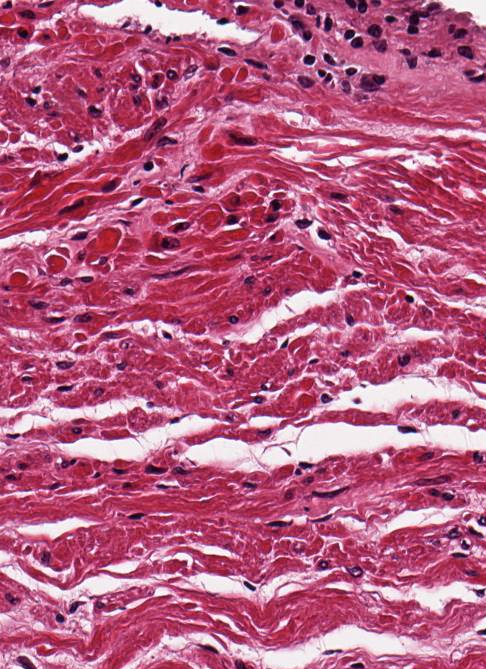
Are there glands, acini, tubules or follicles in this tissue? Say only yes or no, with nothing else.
No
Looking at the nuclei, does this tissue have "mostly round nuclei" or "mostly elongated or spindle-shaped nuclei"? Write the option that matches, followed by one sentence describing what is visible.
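Mostly elongated or spindle-shaped nuclei. Where the fibres run lengthwise their nuclei are dark, elongated and aligned with the fibres.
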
